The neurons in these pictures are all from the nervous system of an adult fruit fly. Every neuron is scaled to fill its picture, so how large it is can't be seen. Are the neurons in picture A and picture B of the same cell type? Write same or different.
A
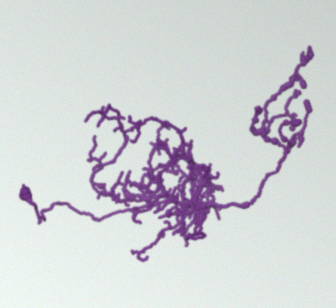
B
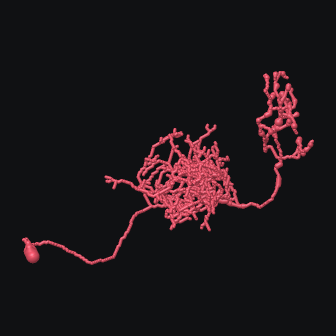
same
